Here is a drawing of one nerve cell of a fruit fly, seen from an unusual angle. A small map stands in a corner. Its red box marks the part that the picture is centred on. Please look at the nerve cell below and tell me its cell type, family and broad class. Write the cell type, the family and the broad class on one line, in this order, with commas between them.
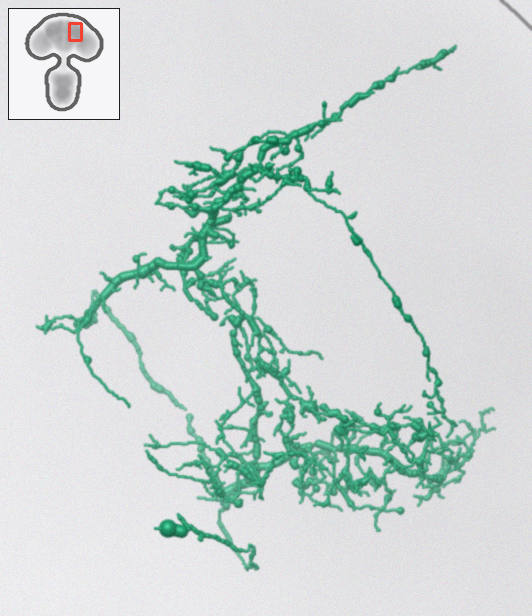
PLP197, hemilineage DL1_ventral, central-brain intrinsic neuron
